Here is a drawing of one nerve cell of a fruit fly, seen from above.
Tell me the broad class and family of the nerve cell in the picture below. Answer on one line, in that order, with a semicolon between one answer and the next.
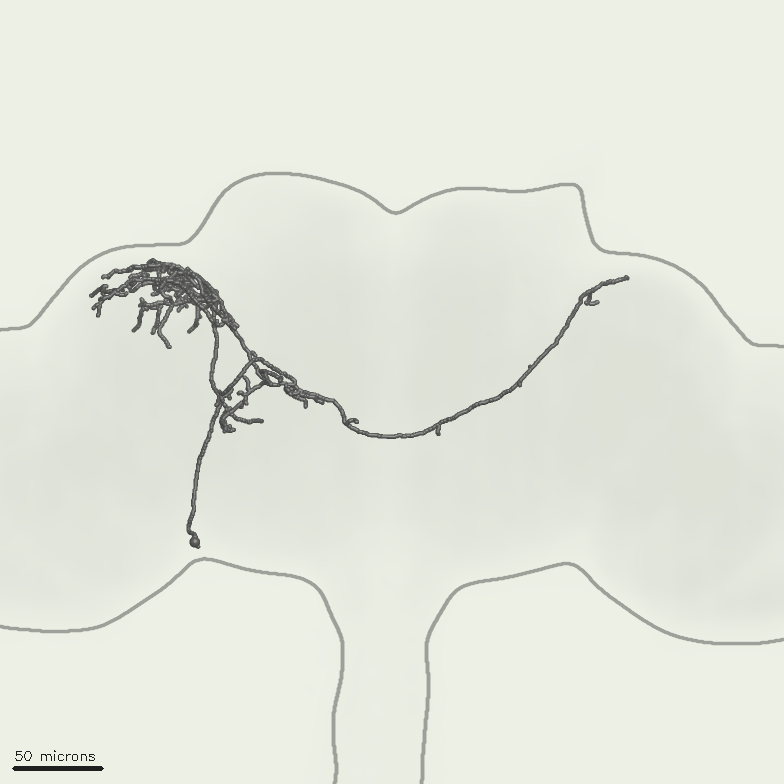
central-brain intrinsic neuron; hemilineage DL1_ventral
